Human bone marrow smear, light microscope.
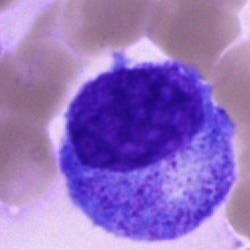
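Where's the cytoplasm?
A broad blue crescent below the nucleus, with small purple granules scattered through it.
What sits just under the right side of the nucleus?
A paler zone in the cytoplasm.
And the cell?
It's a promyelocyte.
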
